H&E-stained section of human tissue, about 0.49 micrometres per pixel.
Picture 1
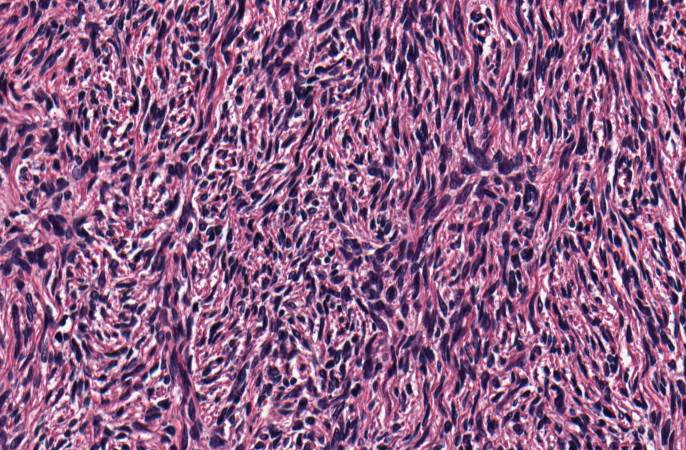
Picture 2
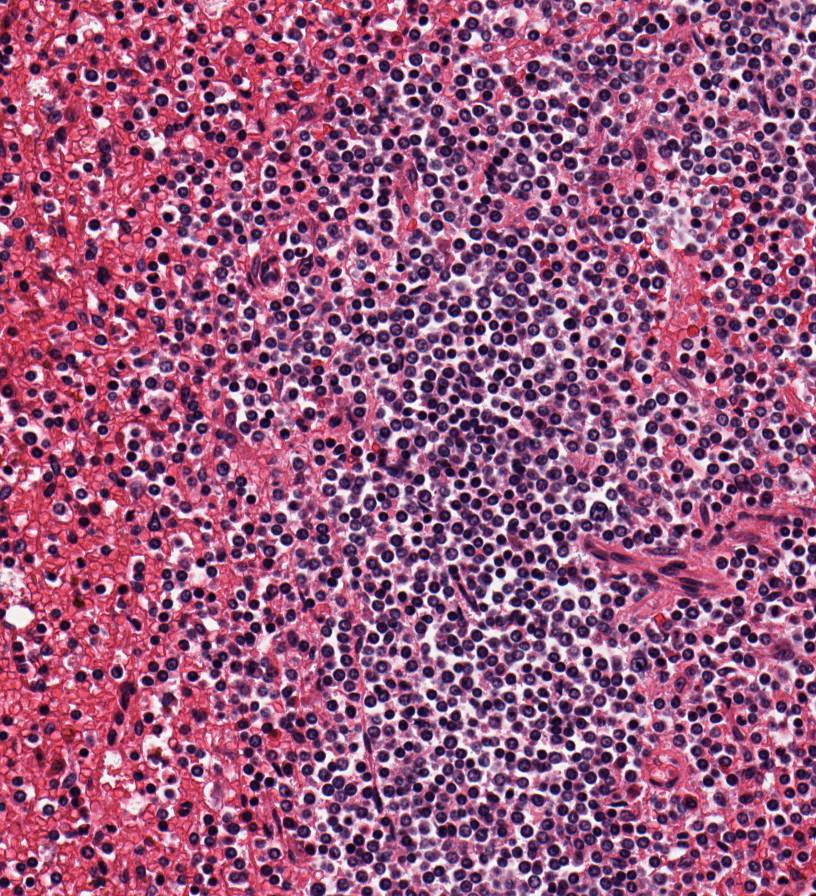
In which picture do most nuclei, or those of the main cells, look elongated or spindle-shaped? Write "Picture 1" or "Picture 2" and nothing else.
Picture 1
